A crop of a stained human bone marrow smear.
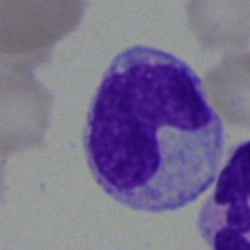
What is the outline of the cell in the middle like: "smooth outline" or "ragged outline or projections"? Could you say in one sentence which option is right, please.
The outline of the cell is smooth, not rough.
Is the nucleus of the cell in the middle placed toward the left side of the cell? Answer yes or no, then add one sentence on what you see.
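Yes. Most of the cytoplasm lies at the lower right, filling the nuclear indentation.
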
